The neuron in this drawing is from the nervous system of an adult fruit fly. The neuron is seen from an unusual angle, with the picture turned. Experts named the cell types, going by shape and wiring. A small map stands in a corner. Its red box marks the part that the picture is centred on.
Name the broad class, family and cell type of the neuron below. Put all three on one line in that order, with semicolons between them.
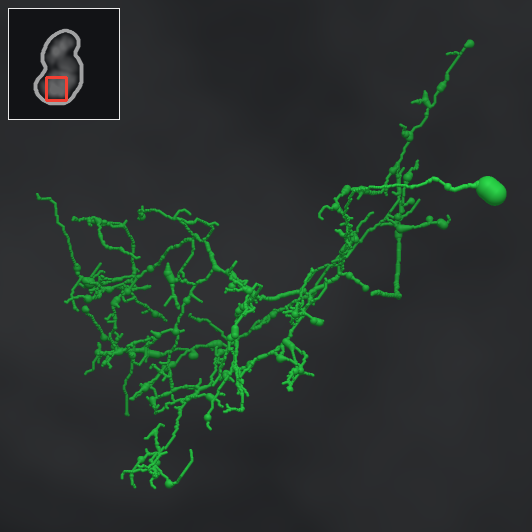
central-brain intrinsic neuron; hemilineage DL1_ventral; AVLP526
